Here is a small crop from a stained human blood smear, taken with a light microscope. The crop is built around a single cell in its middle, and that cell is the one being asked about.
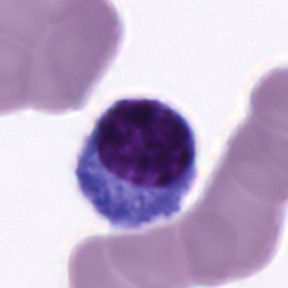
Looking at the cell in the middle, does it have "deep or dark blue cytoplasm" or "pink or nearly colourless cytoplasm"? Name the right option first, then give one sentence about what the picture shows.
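Deep or dark blue cytoplasm. The cytoplasm is a deep blue.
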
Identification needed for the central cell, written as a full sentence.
Positioned in the middle of the crop is a plasma cell.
